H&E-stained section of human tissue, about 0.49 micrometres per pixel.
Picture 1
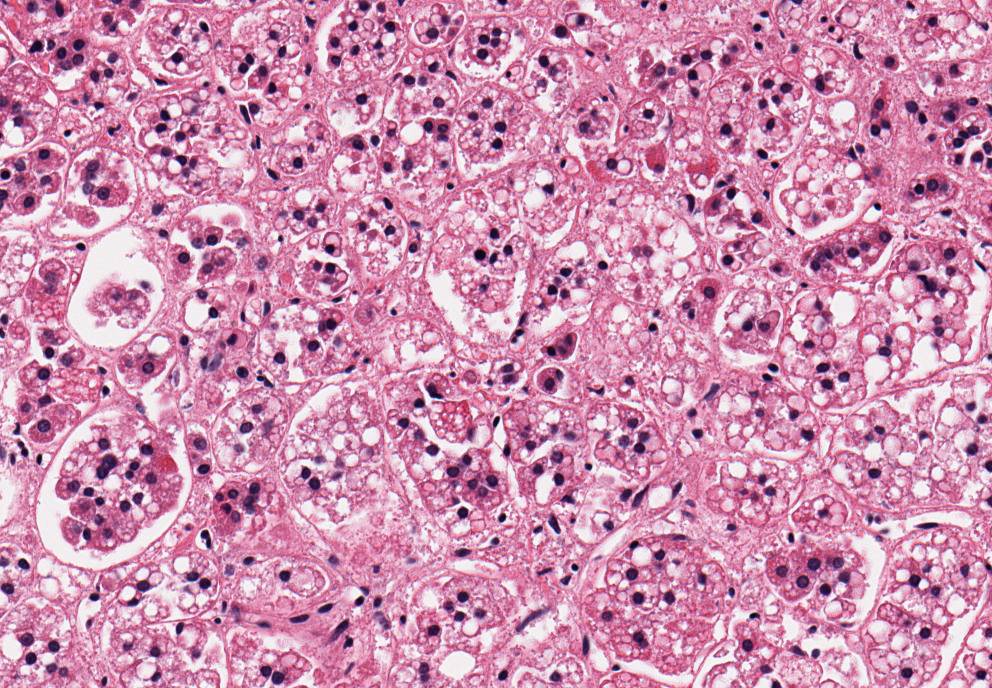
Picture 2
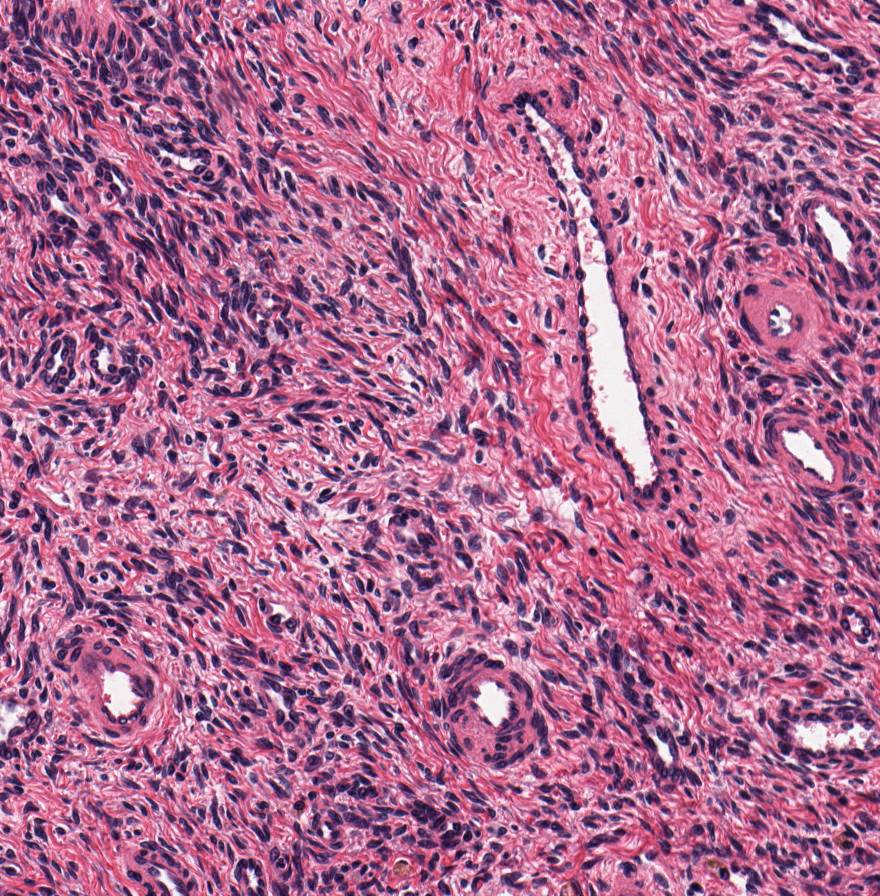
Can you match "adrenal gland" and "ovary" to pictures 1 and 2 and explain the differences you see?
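Here the adrenal gland occupies picture 1 and the ovary picture 2. Throughout the adrenal gland field, cells are grouped into rounded nests bounded by thin pink partitions. These partitions carry flattened, elongated dark nuclei lining delicate capillary-like channels. Most cells have cytoplasm crowded with clear round vacuoles of varying size, which gives a bubbly look, though a few are more solidly pink with fewer vacuoles. The ovary field, by contrast, is entirely a cellular stroma of spindle cells with dark, elongated to oval nuclei and scant cytoplasm, without glands or surface epithelium. A long, slit-like empty vascular channel lined by flat endothelial cells runs obliquely down through the upper centre.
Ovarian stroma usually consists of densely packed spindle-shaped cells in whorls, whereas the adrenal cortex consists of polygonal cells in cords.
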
